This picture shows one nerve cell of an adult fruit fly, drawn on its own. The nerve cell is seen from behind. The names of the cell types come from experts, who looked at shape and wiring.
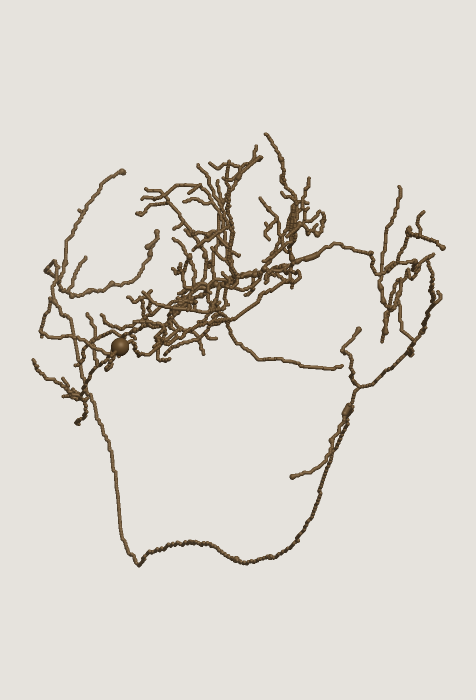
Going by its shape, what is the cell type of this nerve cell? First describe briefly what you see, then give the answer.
The cell body is on the left of the picture. The picture shows dozens of branch ends. Its broad class is ascending neuron. It is of cell type AN08B079_a.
